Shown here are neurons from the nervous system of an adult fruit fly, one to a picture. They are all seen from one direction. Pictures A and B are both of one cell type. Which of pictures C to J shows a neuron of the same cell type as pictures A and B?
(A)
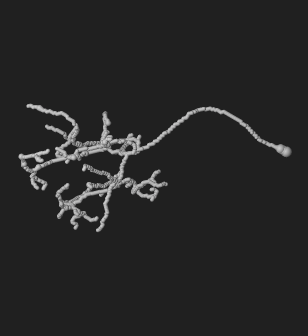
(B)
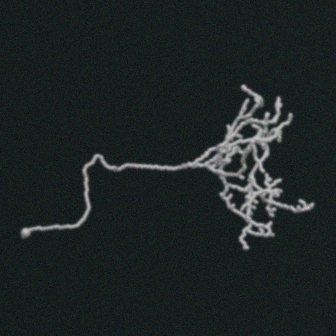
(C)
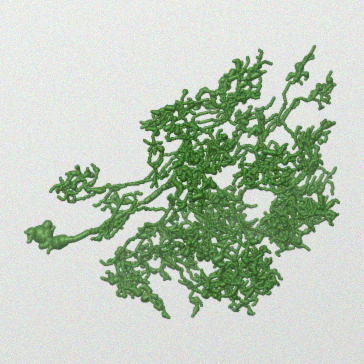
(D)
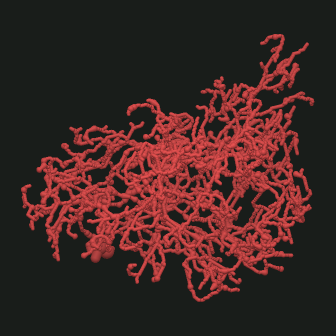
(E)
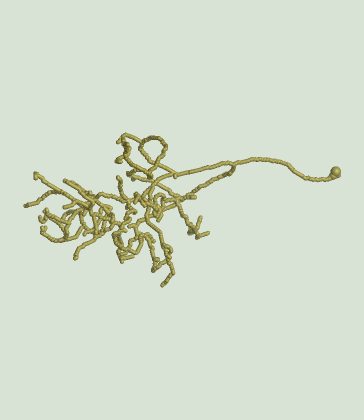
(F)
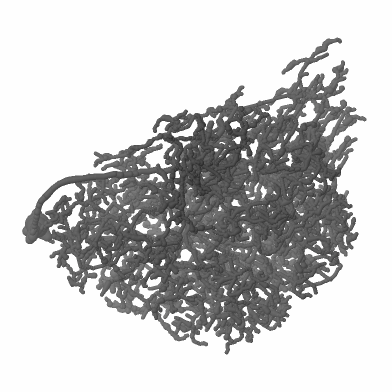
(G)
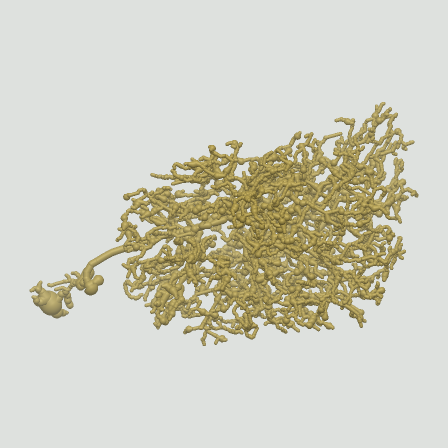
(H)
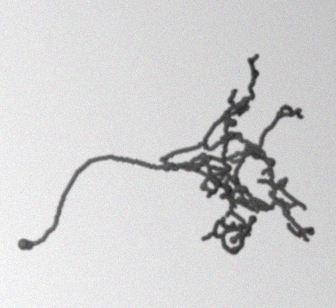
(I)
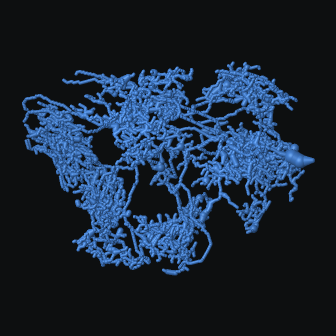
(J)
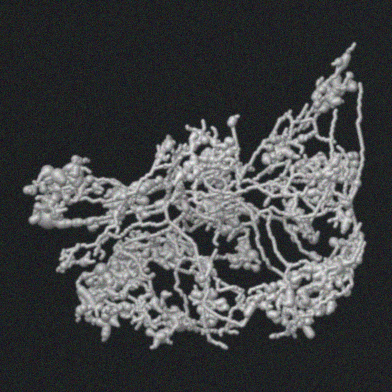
Picture H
